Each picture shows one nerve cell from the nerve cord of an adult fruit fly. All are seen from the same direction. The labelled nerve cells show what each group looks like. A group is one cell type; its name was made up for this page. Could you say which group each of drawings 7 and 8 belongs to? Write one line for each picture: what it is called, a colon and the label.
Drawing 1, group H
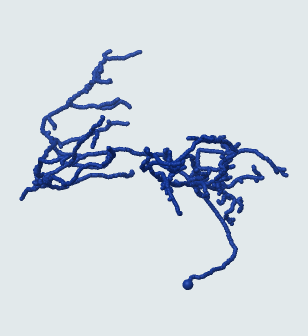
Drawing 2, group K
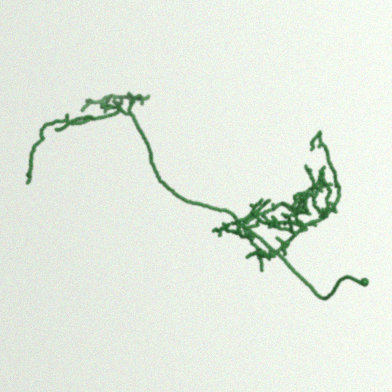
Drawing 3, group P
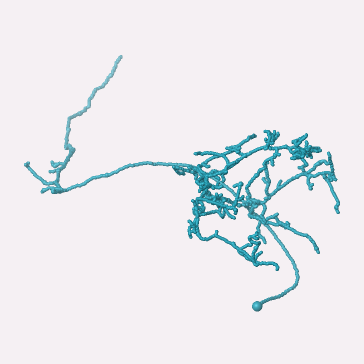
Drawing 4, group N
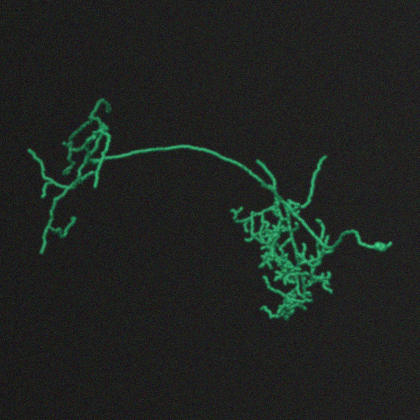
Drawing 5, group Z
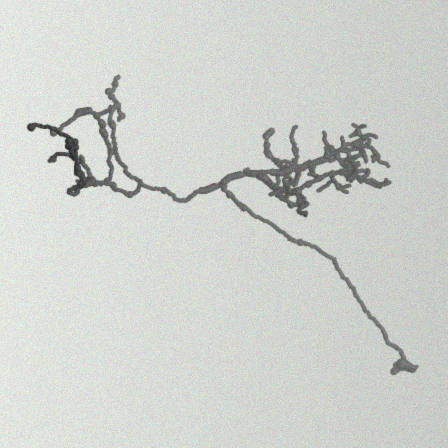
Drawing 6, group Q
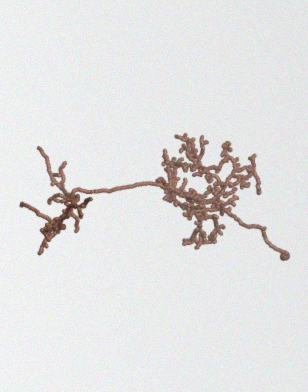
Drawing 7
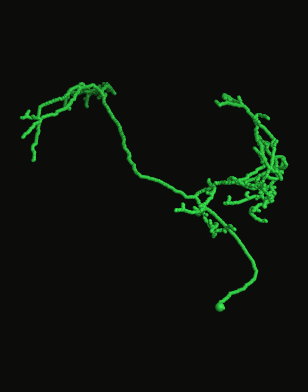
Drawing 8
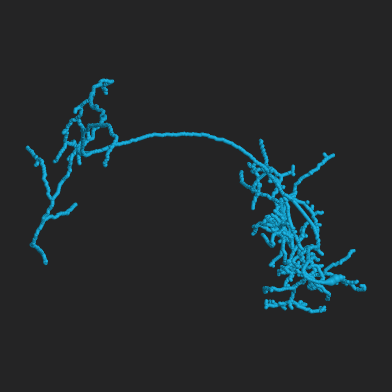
7: group K
8: group N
